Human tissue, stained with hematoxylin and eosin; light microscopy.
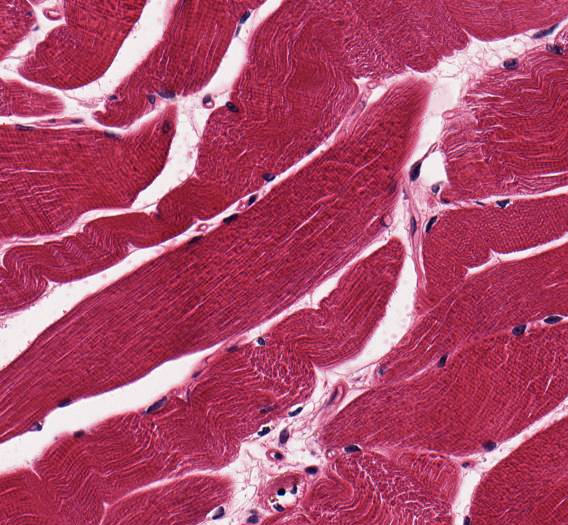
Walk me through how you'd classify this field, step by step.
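Skeletal muscle, cut lengthwise, occupies most of the field. The long fibres run diagonally from lower left to upper right. Along their length they show fine transverse cross-striations.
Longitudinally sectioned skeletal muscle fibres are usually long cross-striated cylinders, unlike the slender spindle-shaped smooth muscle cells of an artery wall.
The fibre nuclei are flattened and dark and lie at the fibre edges.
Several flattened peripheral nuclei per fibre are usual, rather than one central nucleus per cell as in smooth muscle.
Thin strands of loose connective tissue with scattered spindle-shaped nuclei occupy the spaces between fibres.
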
